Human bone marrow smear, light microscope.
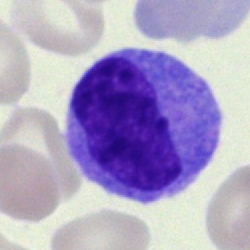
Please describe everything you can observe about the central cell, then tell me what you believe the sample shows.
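Round cell, smooth edge. Nucleus off-centre, toward the left. Cytoplasm pale blue-violet, no clear vacuoles. Monocyte.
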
